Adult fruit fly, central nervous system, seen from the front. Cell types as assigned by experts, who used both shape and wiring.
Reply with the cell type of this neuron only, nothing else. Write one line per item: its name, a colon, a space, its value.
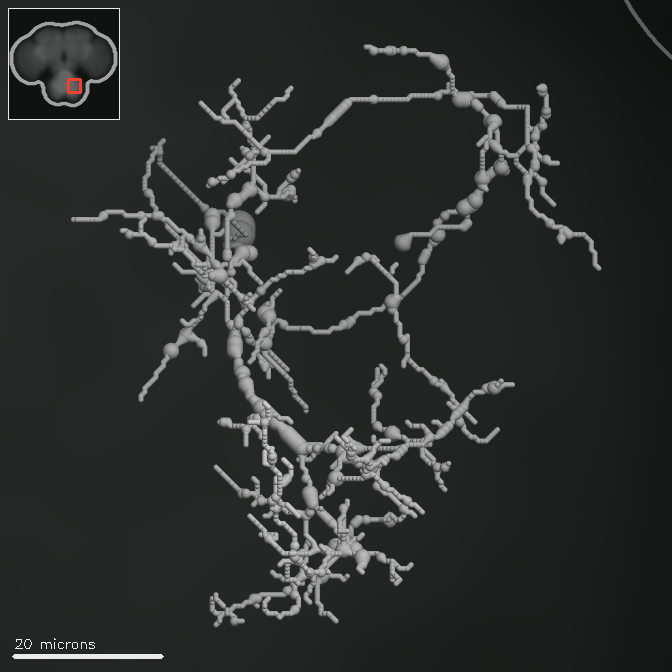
cell type: IN20A.22A067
